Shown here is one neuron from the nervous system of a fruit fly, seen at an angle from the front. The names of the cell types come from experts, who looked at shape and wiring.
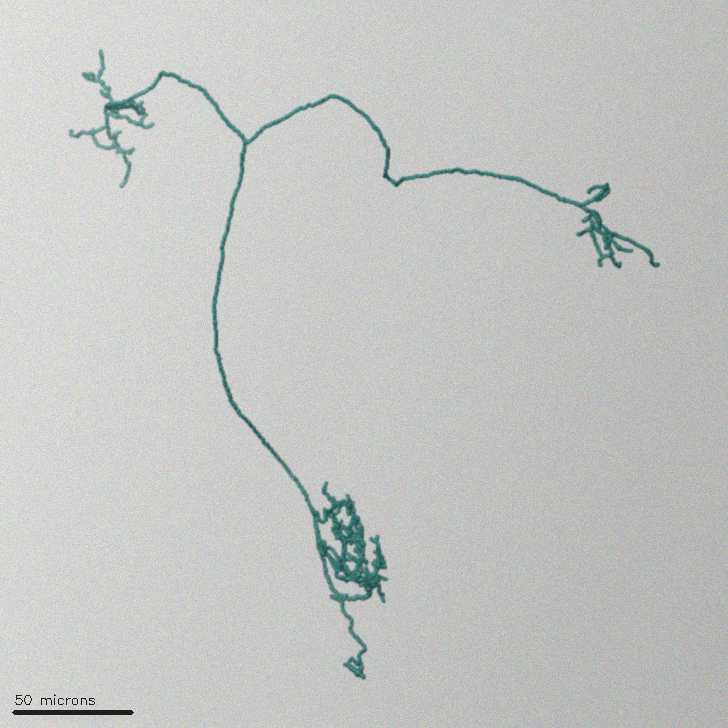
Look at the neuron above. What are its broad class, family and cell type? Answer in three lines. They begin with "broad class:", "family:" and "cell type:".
broad class: central-brain intrinsic neuron
family: hemilineage FLAa2
cell type: CB0650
